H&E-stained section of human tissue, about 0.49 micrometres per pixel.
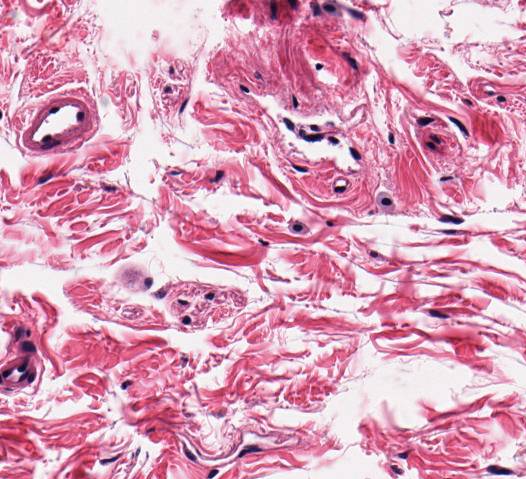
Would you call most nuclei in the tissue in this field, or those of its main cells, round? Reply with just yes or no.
No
